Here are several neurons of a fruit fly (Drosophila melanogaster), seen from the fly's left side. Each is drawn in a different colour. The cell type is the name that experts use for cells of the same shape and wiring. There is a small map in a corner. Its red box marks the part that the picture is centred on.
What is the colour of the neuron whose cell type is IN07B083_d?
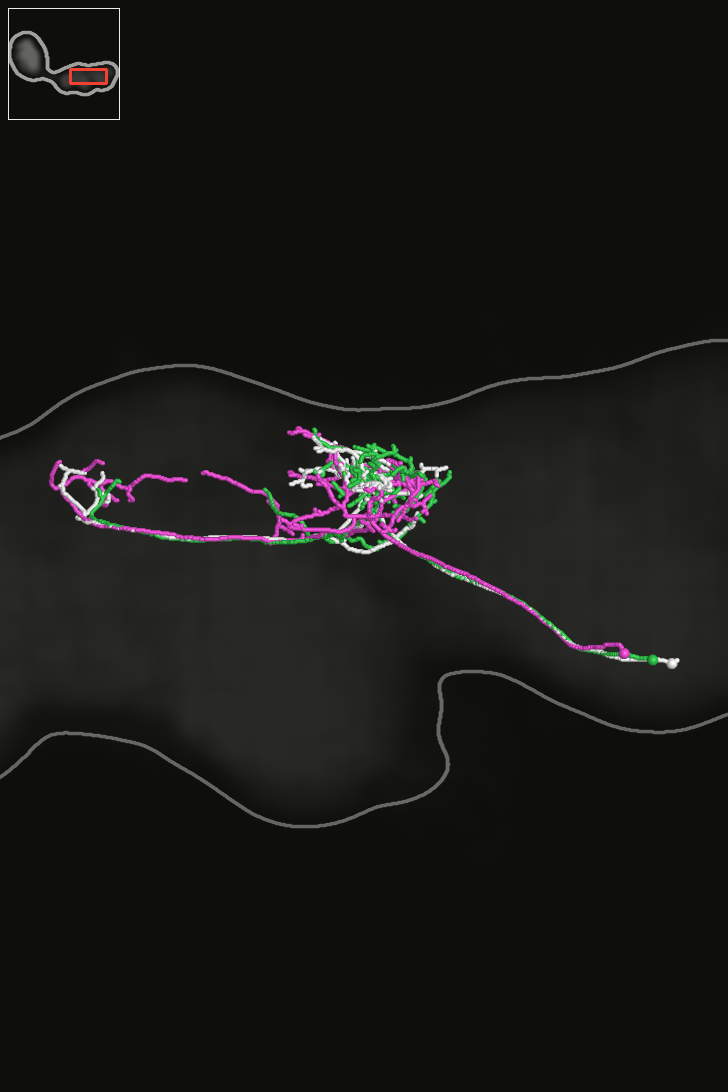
magenta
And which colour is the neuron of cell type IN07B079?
white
